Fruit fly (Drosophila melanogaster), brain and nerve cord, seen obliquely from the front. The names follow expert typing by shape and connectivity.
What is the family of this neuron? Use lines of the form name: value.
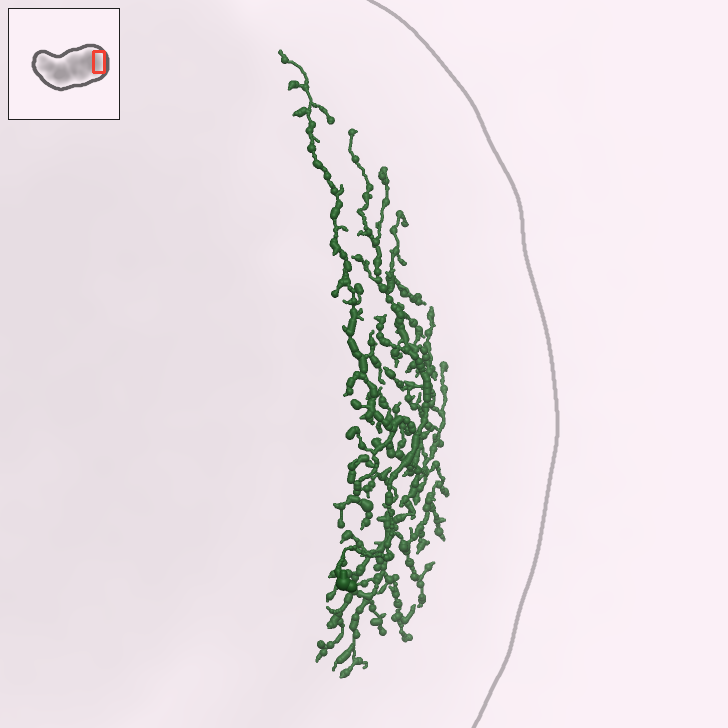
family: Dm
